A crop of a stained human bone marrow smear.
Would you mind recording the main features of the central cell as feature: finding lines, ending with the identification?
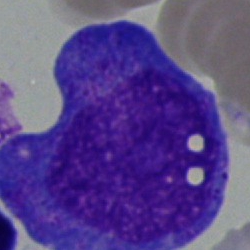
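Outline: irregular, with a notch on the left
Bulge: broad and rounded, reaching toward the upper left
Cytoplasm: deep blue
Chromatin: fine, speckled with pinkish-purple dots
Name: promyelocyte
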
